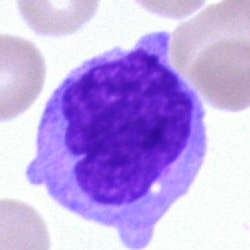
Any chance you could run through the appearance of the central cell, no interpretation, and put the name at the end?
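Working from the edge inward, a rounded bleb projects from the bottom of the cell. Next, the nucleus has an irregular, lobed outline with indentations. Its chromatin is dark and clumped, with paler patches between the clumps. Last, a single small clear vacuole lies in the cytoplasm at the lower right of the nucleus. The cell is a monocyte.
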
